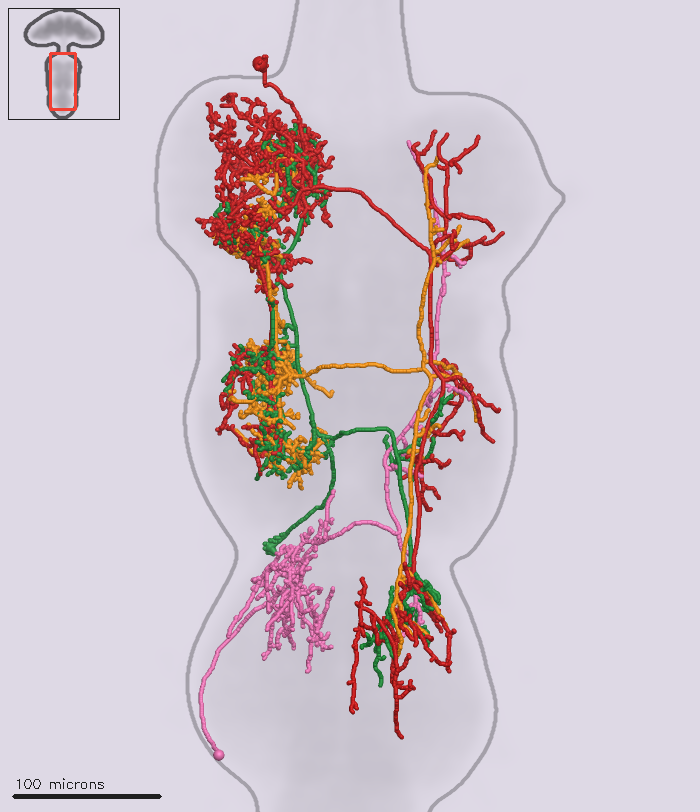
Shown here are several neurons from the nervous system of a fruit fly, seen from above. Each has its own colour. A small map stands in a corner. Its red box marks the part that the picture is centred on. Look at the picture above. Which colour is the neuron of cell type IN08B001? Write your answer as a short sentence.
The colour is red.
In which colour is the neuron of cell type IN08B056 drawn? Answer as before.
The colour is pink.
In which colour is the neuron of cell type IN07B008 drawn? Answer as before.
The colour is orange.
